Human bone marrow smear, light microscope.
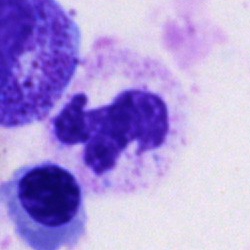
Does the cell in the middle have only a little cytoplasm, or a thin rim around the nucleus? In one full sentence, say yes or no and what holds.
No, its cytoplasm is plentiful, not scant.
